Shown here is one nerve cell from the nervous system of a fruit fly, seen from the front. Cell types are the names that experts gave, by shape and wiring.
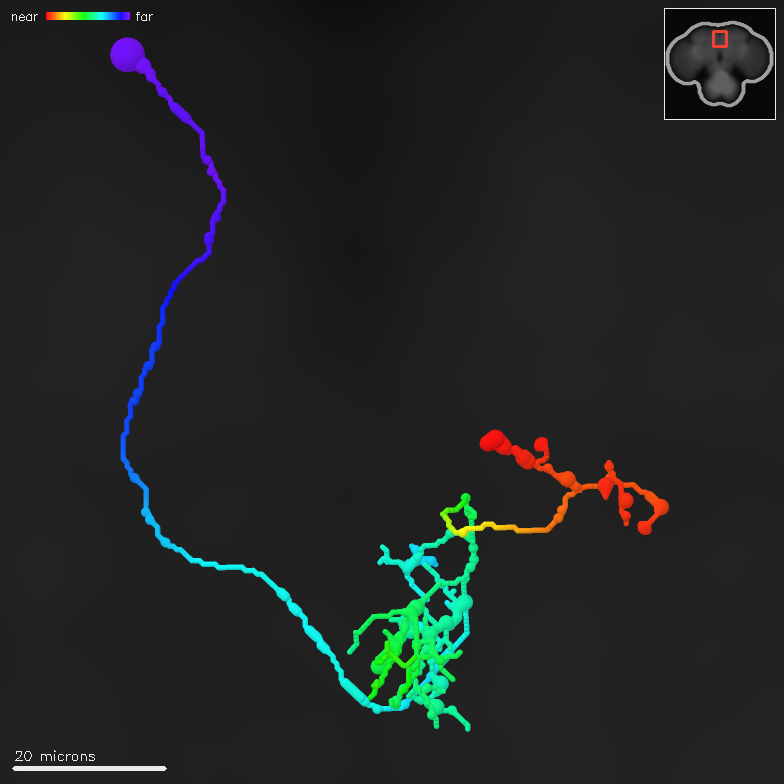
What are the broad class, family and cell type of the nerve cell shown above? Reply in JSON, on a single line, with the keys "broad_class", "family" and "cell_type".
{"broad_class": "central-brain intrinsic neuron", "family": "class CX", "cell_type": "FC1C_b"}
